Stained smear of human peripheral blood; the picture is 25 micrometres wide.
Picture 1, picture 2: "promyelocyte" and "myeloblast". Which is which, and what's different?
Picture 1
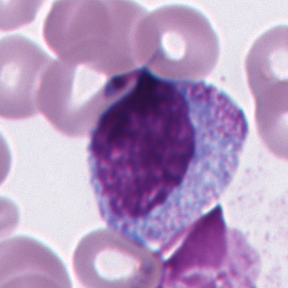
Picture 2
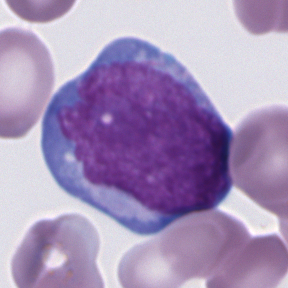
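Picture 1 shows a promyelocyte and picture 2 a myeloblast.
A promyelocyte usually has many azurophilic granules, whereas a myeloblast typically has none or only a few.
In line with this, the cytoplasm in picture 1 is dusted with many fine purple granules. In picture 2 the cytoplasm is stained blue, with its rim widest on the left and lower side. The chromatin is dark purple and patchy in picture 1, but finely granular and fairly evenly spread in picture 2. Picture 1 has an angular outline; the cell in picture 2 is about 17 micrometres across, with the nucleus filling about 70% of its area.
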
